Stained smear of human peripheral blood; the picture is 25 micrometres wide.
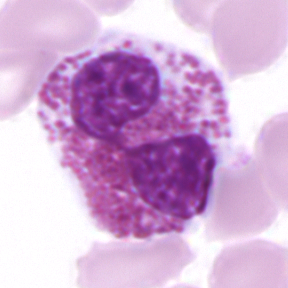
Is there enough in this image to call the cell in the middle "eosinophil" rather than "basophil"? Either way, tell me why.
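I'd call this an eosinophil, not a basophil. Looking at the nucleus, I can make out two lobes, one at the upper left and one at the lower right, joined only by a narrow connection.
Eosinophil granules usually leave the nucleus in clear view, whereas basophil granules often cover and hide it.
With the lobes and their link open to view here, that fits the eosinophil. The granules also seem fairly even in size throughout the cell.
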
